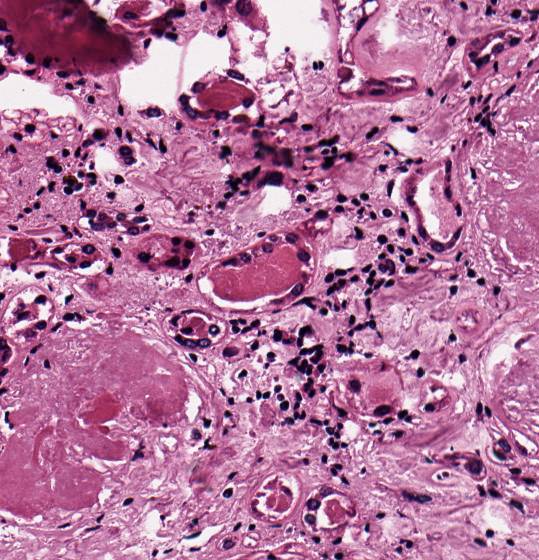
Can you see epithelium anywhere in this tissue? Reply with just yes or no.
Yes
